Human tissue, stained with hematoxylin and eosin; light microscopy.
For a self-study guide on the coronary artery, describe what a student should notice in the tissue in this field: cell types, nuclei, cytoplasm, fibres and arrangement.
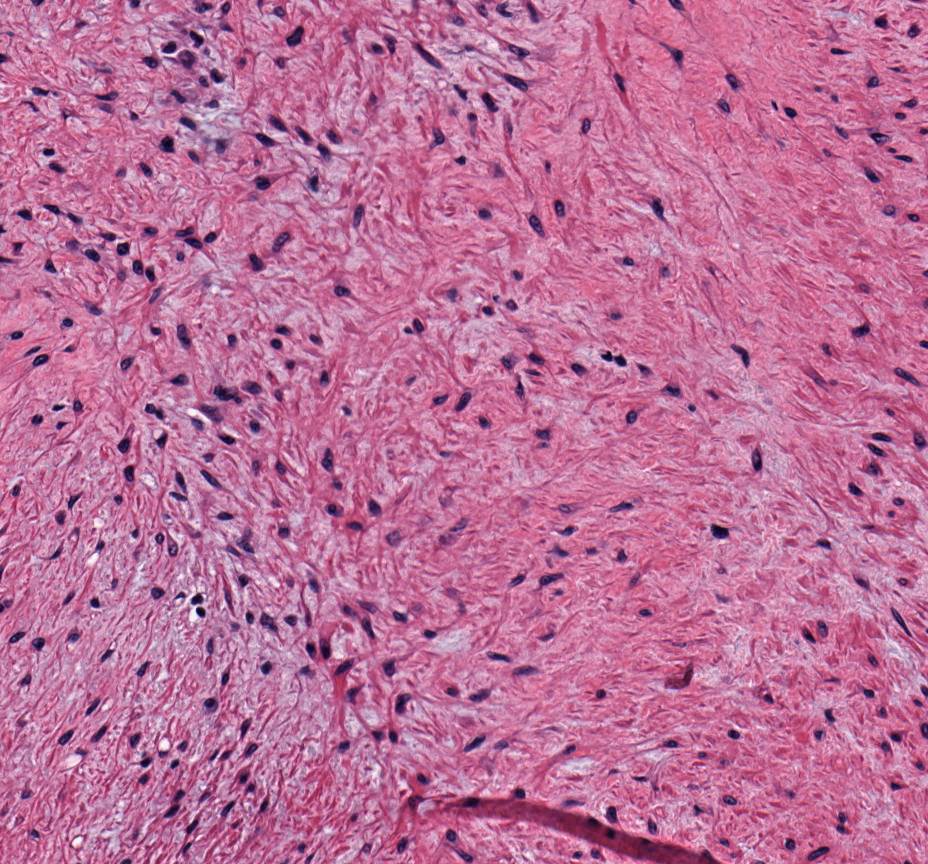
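Look across the whole field: it is made entirely of spindle cells scattered through a pink fibrillary matrix, with no organised units. Notice how cells and fibres form loose sweeping fascicles curving in differing directions. The nuclei are small, dark, oval to slender, fairly uniform. Cell borders are indistinct, the cytoplasm merging into the fibrillary background.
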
